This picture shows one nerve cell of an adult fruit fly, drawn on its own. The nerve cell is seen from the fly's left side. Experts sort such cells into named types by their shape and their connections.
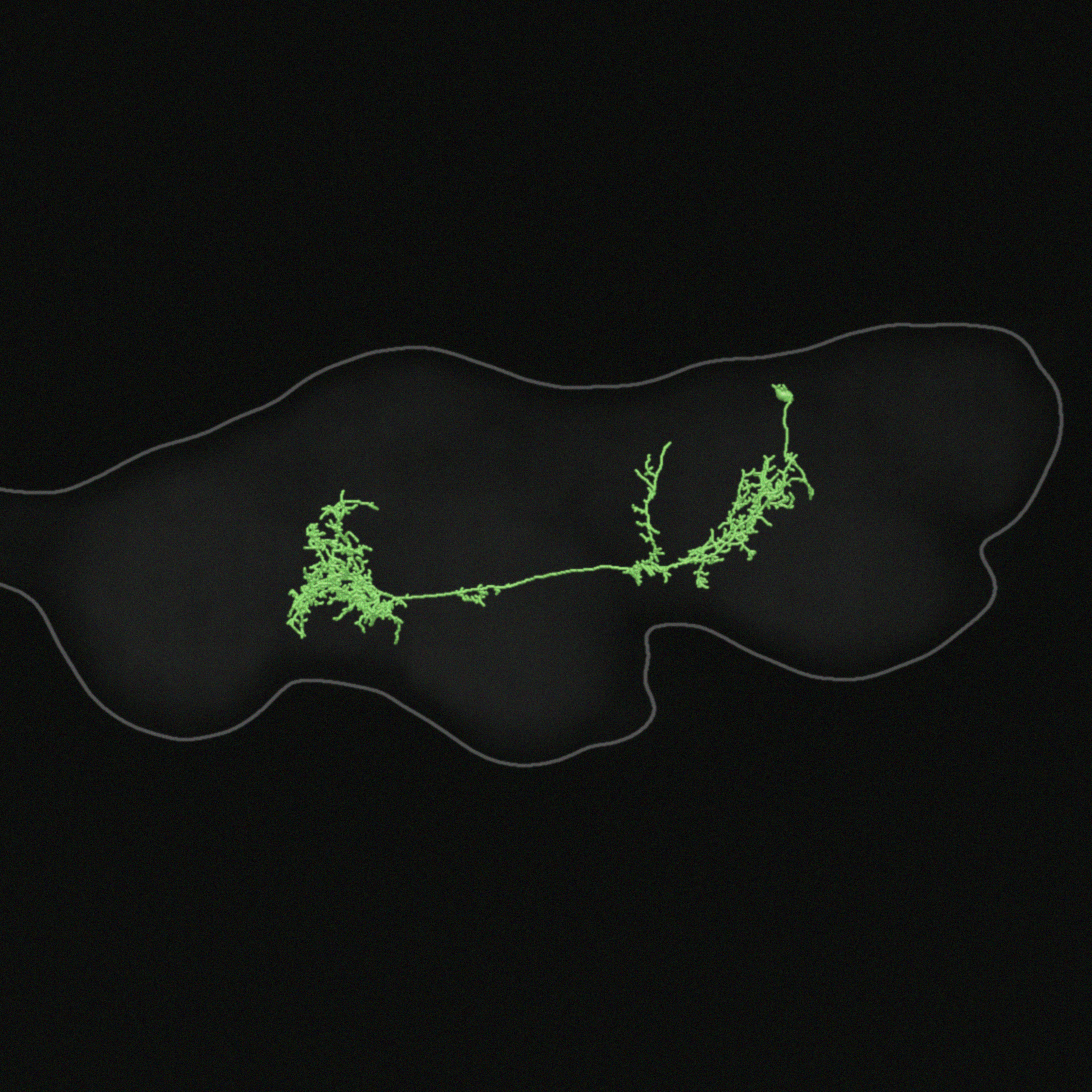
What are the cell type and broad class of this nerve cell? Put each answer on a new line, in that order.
INXXX201
nerve-cord intrinsic neuron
